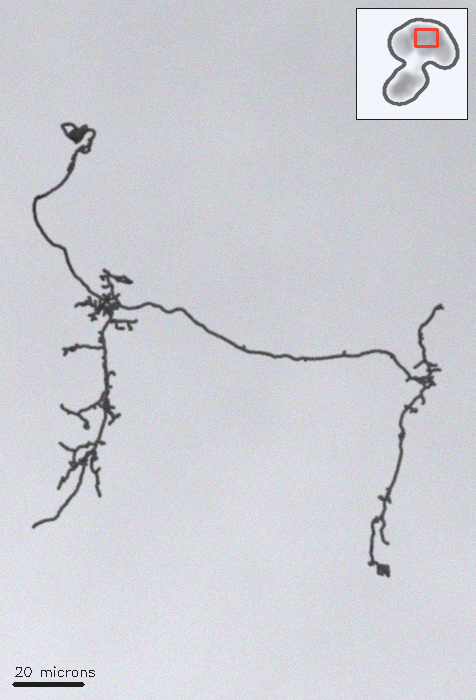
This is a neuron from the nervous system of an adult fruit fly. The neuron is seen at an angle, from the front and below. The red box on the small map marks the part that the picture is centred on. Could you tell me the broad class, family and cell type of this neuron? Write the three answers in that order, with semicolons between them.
central-brain intrinsic neuron; hemilineage AOTUv3_ventral; LAL089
